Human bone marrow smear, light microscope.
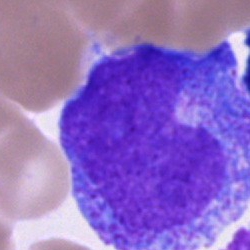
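Promyelocyte in a stained human bone marrow smear, centre of the field. The chromatin is finely granular rather than coarsely clumped. Fine purple-red granules are scattered through the cytoplasm, which forms a wider band on the right side of the cell than on the left. A pale area lies in the cytoplasm beside the nucleus at the upper right.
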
